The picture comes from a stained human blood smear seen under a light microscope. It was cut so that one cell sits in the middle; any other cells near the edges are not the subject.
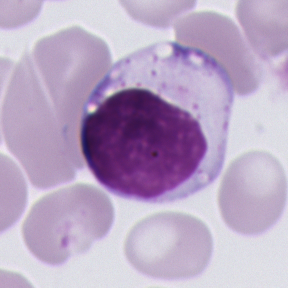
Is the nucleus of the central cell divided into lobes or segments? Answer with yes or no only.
No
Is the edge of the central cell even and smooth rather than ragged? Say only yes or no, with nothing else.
Yes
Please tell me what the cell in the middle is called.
large granular lymphocyte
